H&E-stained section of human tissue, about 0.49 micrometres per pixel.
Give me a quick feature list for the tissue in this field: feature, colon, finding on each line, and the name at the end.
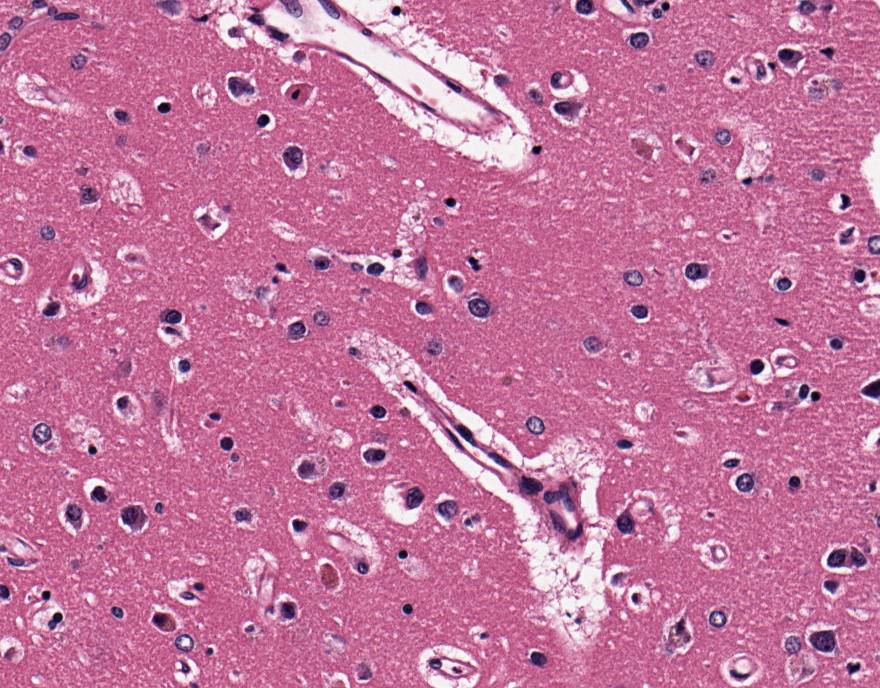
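Cells: scattered singly, no grouped units
Background: even pink, finely granular matrix
Nuclei: many, small, dark, round, little or no visible cytoplasm, evenly spread
Vessels: two elongated, thin-walled, top centre and lower centre, running upper left to lower right
Absent: epithelium, glands, fat cells
Name: cerebral cortex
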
